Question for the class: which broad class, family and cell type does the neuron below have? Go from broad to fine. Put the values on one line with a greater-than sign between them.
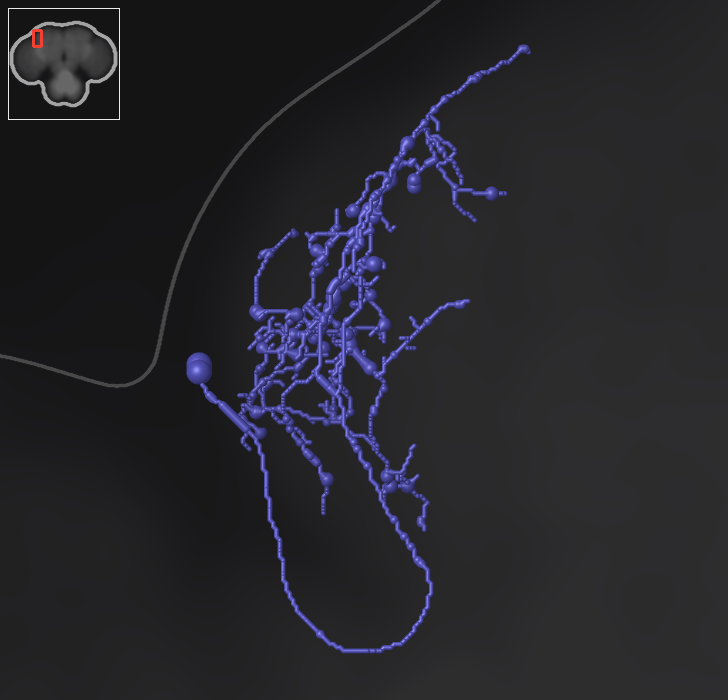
central-brain intrinsic neuron > hemilineage LHl1 > LHAV4d5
